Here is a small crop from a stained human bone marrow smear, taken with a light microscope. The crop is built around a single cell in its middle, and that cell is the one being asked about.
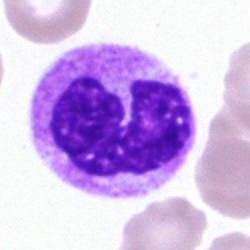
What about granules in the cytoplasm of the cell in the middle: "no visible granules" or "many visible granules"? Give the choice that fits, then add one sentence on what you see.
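Many visible granules. The cytoplasm is evenly filled with fine pinkish-purple granules.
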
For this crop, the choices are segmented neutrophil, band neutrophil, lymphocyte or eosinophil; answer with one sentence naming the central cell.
The crop centres on a single cell, and that cell is a band neutrophil.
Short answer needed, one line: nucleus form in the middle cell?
The nucleus holds together as a single compact mass, round, oval or kidney-like.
